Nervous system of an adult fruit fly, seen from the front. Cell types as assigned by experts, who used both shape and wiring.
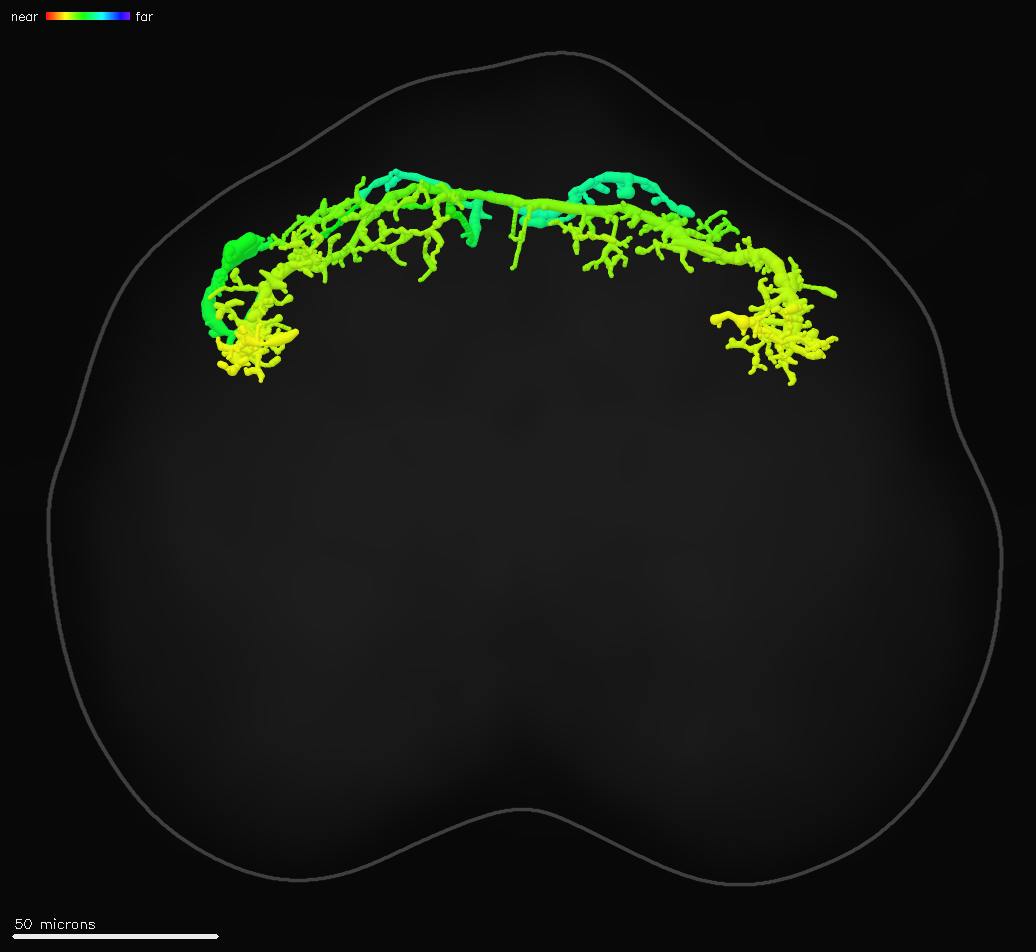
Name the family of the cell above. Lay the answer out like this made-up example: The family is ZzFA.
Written: The family is hemilineage 11B.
